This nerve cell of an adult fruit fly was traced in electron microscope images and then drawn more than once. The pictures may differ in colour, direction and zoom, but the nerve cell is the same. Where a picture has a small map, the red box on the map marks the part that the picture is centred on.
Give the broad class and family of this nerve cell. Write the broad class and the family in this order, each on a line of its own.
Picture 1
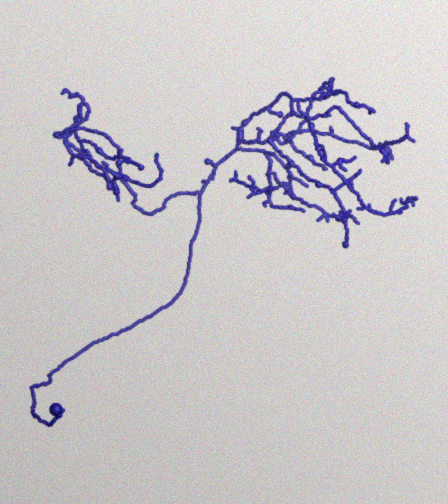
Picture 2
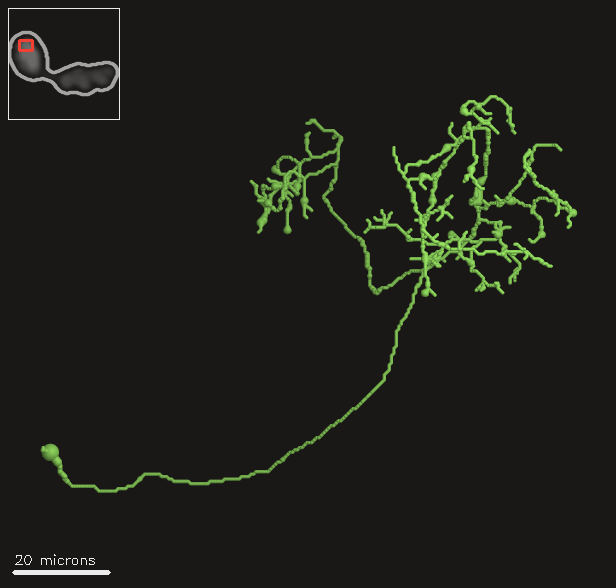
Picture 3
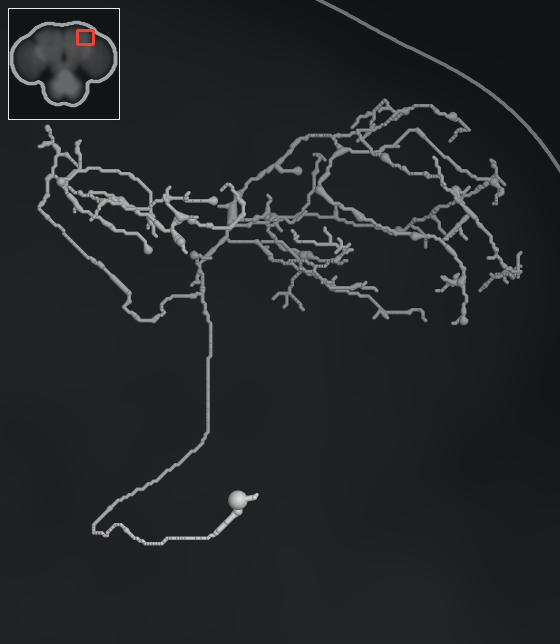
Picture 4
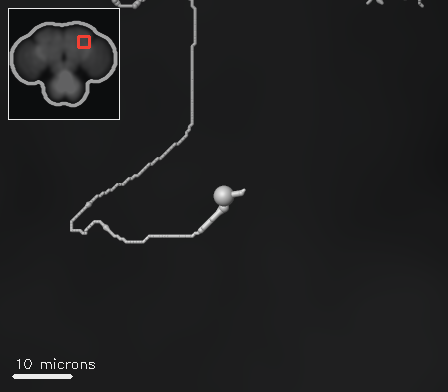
central-brain intrinsic neuron
hemilineage AOTUv2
